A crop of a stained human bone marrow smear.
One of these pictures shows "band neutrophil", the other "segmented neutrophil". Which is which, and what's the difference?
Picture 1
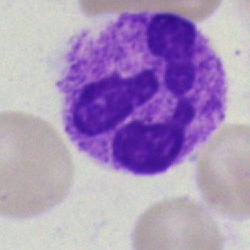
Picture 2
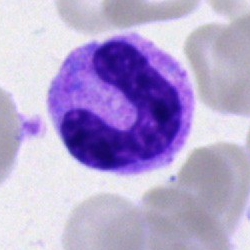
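First, identity: picture 1 is the segmented neutrophil, picture 2 the band neutrophil. Next, the nucleus of the band neutrophil: a thick curved band bent into a U shape that opens toward the left.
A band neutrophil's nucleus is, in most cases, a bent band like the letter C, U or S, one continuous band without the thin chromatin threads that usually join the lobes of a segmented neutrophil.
Then the chromatin: dark purple in both, densely clumped in the segmented neutrophil and clumped in the band neutrophil, where no nucleoli are visible.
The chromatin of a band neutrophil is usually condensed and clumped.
After that, the outline and cytoplasm of the segmented neutrophil: roughly round with a slightly ragged edge at the upper left, and no vacuoles. Last, the surroundings: pale unstained-looking red cells lie around the segmented neutrophil near the picture edges, and a small purple fragment lies just outside the band neutrophil on its left side.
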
